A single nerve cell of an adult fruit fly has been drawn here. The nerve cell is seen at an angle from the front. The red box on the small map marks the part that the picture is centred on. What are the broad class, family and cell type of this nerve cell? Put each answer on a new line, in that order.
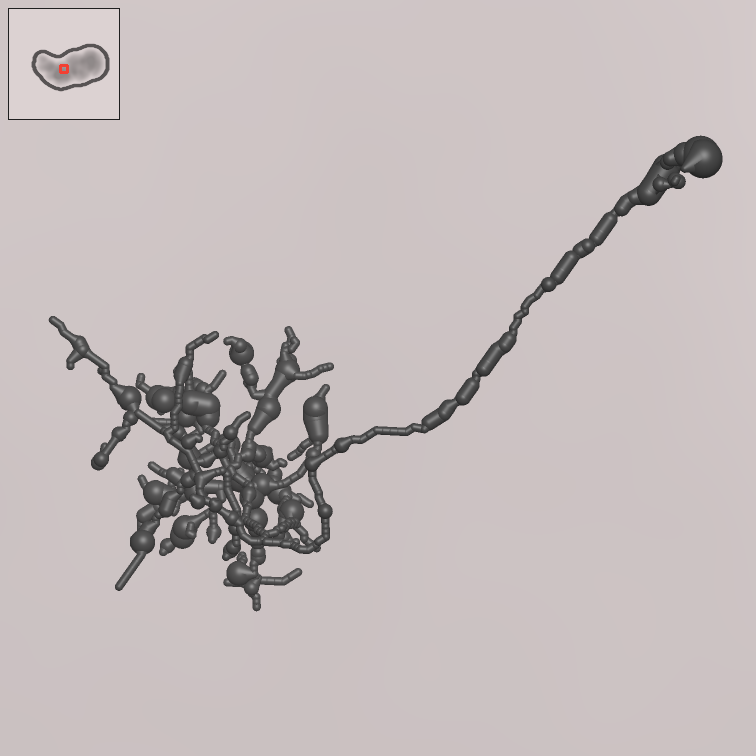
optic-lobe intrinsic neuron
Dm
Dm10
